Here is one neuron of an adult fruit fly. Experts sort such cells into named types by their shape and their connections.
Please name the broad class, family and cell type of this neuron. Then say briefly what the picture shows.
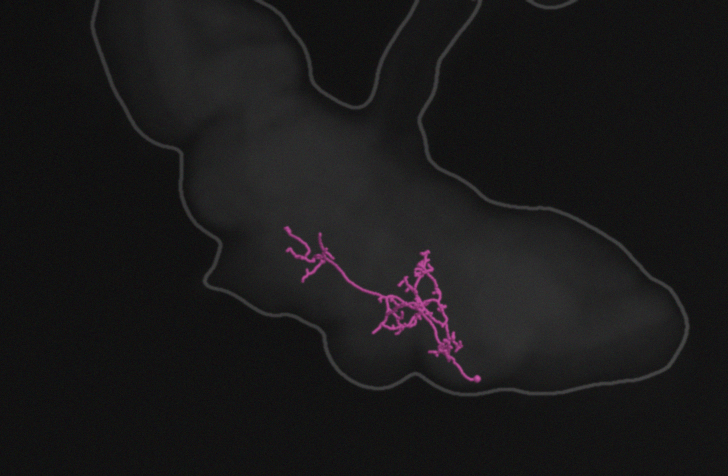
This is a central-brain intrinsic neuron. The family is hemilineage AOTUv4_dorsal. The cell type is SMP008. It lies in the brain. In this view it is wider than it is tall.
